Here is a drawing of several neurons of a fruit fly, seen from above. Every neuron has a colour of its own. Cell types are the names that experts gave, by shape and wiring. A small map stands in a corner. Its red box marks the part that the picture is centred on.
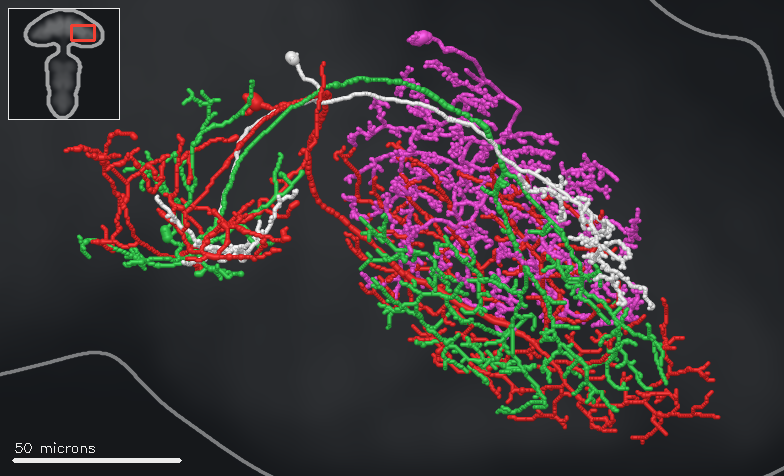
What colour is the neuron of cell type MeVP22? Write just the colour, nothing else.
green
